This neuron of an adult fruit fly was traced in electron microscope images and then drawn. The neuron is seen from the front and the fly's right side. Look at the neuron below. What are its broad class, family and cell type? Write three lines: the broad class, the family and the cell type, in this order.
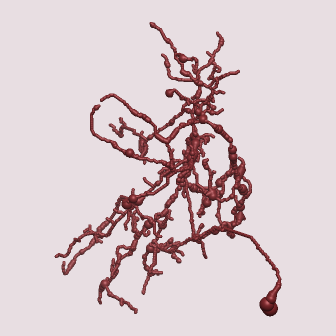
nerve-cord intrinsic neuron
hemilineage 16B
IN16B117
